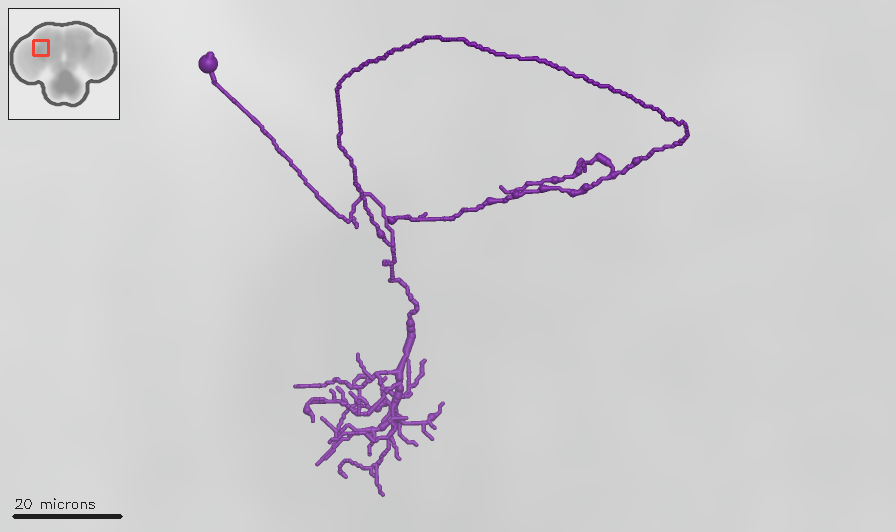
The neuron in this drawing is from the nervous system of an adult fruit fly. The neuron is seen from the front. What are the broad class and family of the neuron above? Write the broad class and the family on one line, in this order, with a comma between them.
visual projection neuron, hemilineage VPNd3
